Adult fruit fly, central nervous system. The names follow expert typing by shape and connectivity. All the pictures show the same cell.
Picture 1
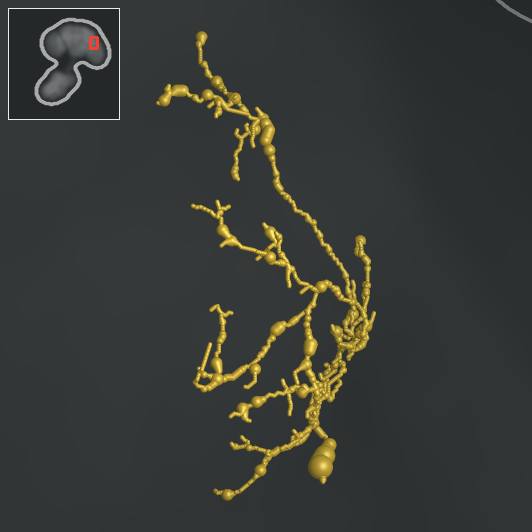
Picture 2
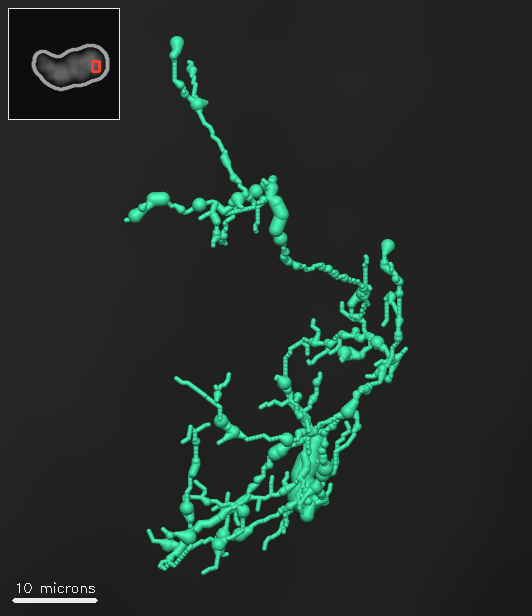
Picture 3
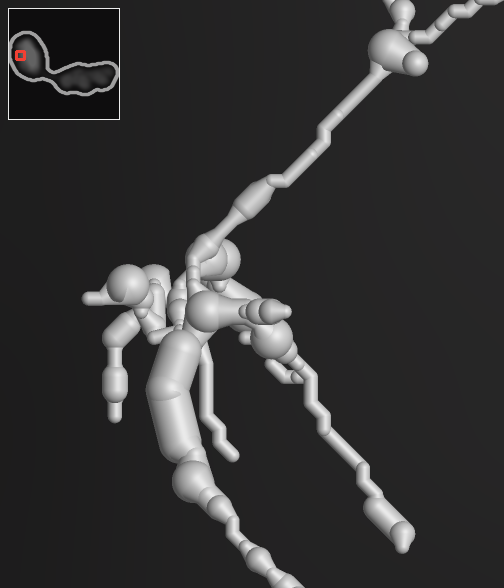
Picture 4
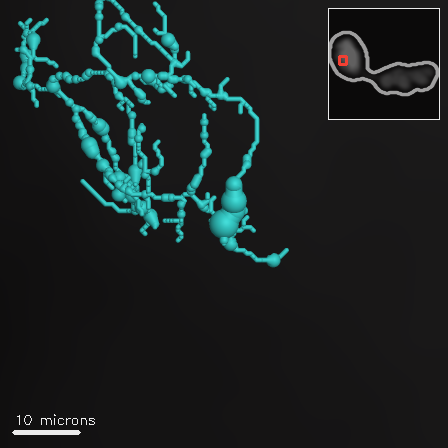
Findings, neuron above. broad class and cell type: central-brain intrinsic neuron; AVLP387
